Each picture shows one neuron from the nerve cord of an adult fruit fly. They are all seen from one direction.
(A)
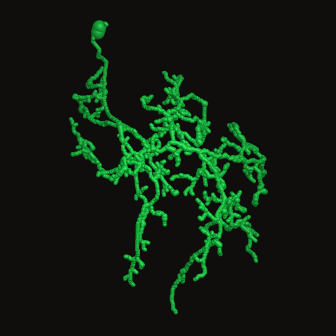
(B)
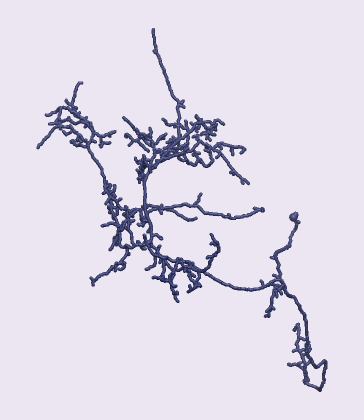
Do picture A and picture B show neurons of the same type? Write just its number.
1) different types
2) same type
1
